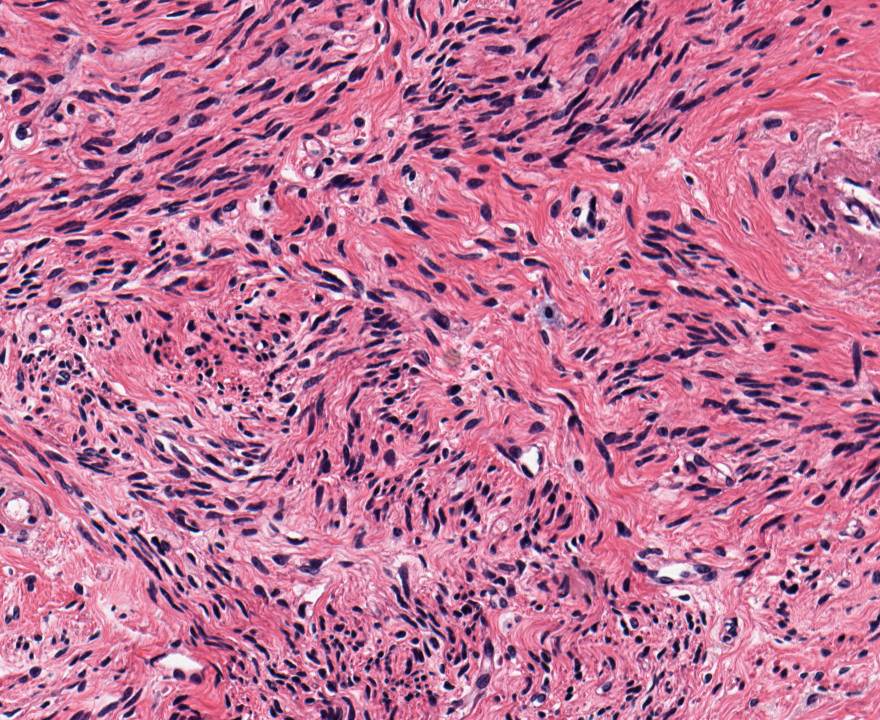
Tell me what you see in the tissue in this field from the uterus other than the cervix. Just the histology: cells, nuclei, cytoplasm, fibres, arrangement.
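Spindle cells throughout, in short interlacing fascicles of varying direction. Nuclei elongated, dark-staining, tapered; many slightly wavy. Cytoplasm scant, pale eosinophilic; cell borders indistinct. Packing denser in lower centre and left middle than upper right, where collagen predominates.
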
